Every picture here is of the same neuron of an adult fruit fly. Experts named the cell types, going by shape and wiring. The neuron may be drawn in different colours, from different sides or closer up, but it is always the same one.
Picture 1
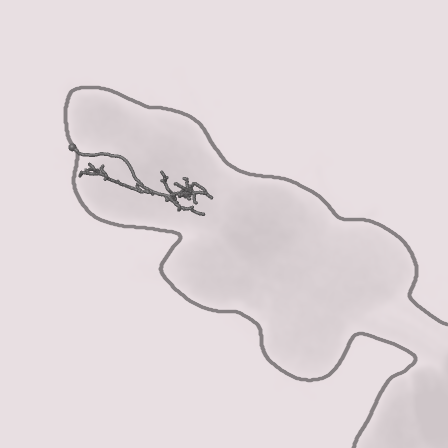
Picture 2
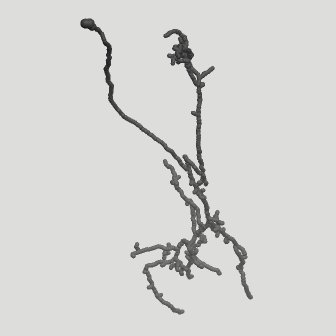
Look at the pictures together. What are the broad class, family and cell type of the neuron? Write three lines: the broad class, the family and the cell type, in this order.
nerve-cord intrinsic neuron
hemilineage 21A
IN21A041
